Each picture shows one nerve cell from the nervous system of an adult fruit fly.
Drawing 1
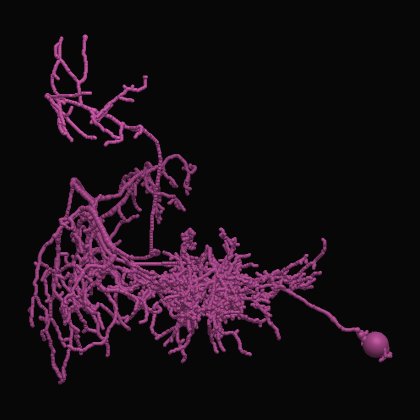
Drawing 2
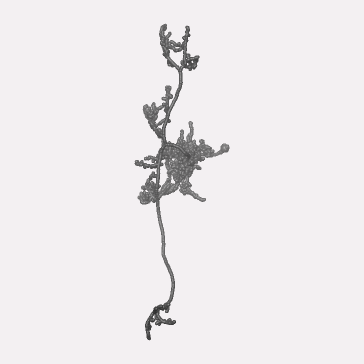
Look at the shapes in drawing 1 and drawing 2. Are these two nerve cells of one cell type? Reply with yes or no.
yes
